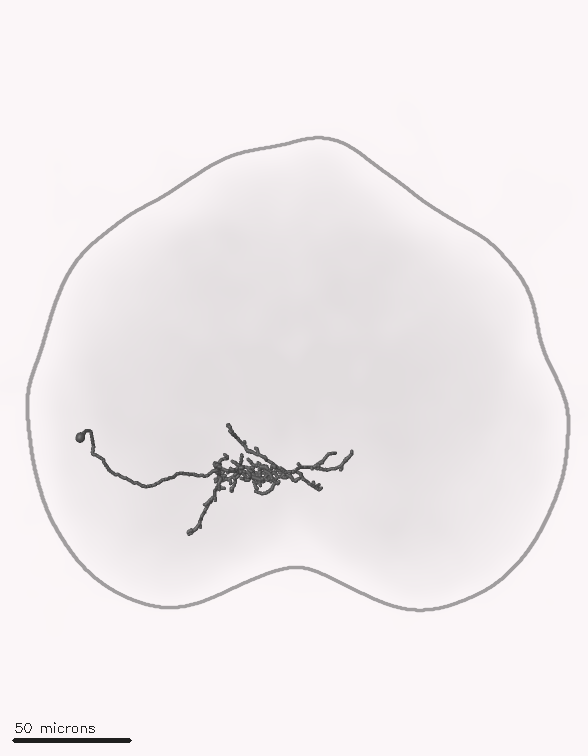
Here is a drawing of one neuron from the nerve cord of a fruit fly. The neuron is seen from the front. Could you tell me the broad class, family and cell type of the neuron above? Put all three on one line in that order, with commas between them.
nerve-cord intrinsic neuron, hemilineage 09A, IN09A094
